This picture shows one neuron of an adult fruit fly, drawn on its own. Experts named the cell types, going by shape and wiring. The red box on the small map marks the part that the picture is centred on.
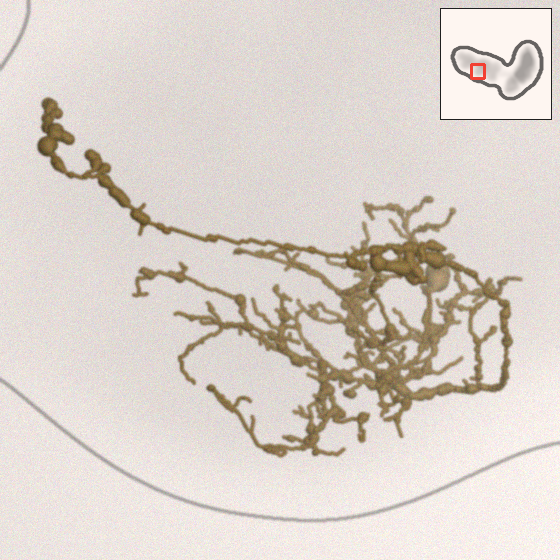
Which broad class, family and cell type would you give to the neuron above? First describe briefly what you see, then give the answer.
It lies in the nerve cord. Dozens of branch ends can be seen. It is a nerve-cord intrinsic neuron. Its family is hemilineage 09A. Its cell type is IN09A021.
